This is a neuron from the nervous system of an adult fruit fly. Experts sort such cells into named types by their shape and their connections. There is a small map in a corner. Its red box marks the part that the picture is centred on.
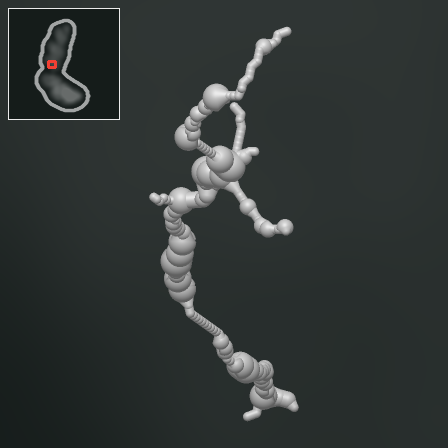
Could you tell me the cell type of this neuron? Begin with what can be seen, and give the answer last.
There are a dozen or fewer branch ends. In this view it is more than twice as tall as it is wide. Its broad class is sensory neuron entering the nerve cord. It is of cell type SNta29.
